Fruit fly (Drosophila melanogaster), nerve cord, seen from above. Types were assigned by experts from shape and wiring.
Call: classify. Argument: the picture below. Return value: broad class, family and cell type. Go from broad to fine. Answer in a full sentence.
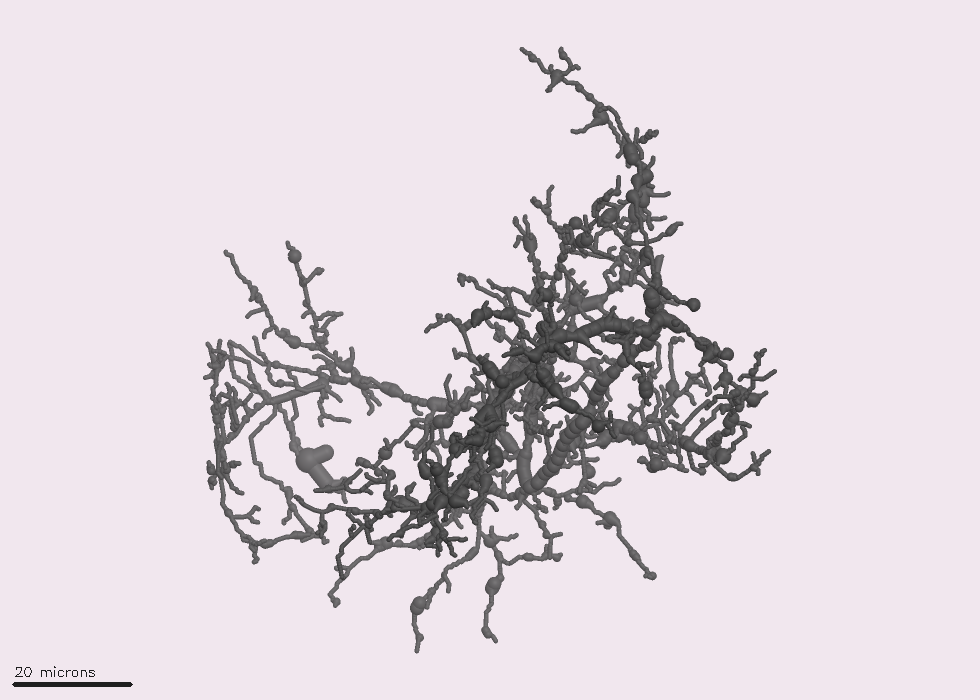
A nerve-cord intrinsic neuron of hemilineage 13B, type IN13B020.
